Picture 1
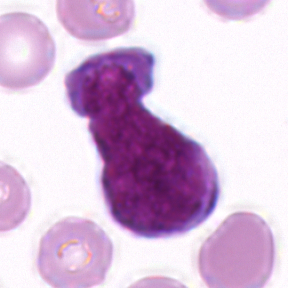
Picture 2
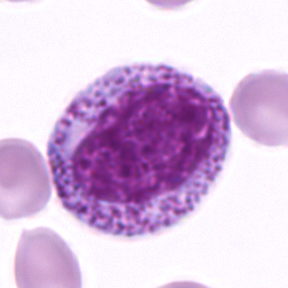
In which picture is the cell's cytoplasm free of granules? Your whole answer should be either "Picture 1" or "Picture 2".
Picture 1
